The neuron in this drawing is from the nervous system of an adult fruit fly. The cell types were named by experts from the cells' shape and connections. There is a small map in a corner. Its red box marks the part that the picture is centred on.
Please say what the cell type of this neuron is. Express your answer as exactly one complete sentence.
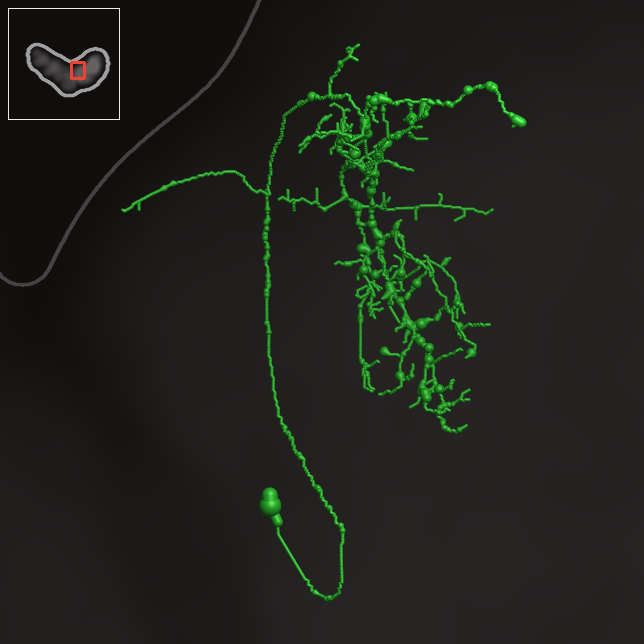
It is CB1242 that names the cell type of this neuron.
